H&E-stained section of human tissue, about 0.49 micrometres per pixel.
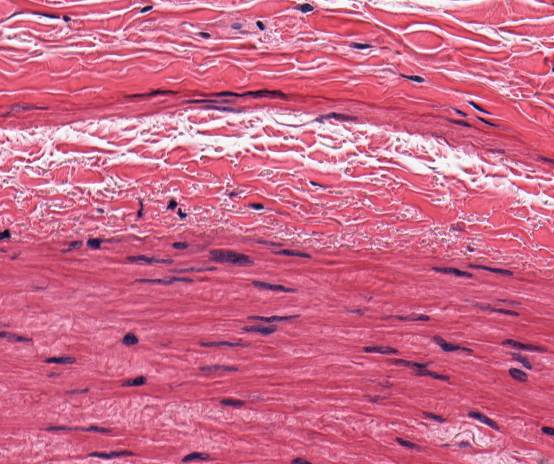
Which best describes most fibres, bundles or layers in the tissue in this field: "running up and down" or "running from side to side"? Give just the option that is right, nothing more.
Running from side to side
